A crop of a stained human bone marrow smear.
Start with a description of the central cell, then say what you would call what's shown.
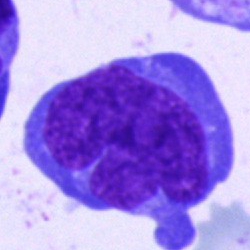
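The nucleus occupies most of the cell and is cut by a deep cleft extending in from its lower edge. Its chromatin is finely granular rather than coarsely clumped. The cytoplasm forms a rim that is wider to the right of the nucleus than to the left. The cell is a blast.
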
